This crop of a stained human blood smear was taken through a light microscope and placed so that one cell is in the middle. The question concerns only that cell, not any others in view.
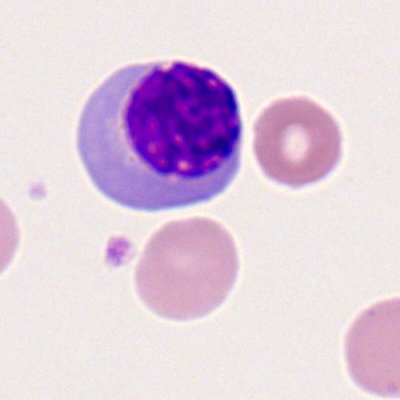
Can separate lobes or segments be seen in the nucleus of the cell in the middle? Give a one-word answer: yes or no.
No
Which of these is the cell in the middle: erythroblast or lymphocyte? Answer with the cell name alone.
erythroblast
